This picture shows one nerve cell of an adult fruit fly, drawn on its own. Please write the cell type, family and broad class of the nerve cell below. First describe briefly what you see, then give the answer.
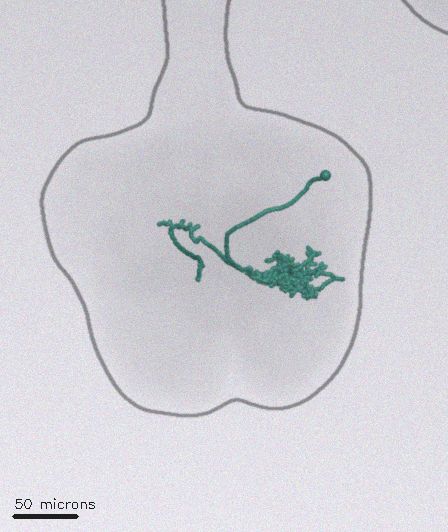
By the scale bar it is about 150 microns wide in this view. As drawn here it is wider than it is tall. It is of cell type IN23B030. Its family is hemilineage 23B. Its broad class is nerve-cord intrinsic neuron.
